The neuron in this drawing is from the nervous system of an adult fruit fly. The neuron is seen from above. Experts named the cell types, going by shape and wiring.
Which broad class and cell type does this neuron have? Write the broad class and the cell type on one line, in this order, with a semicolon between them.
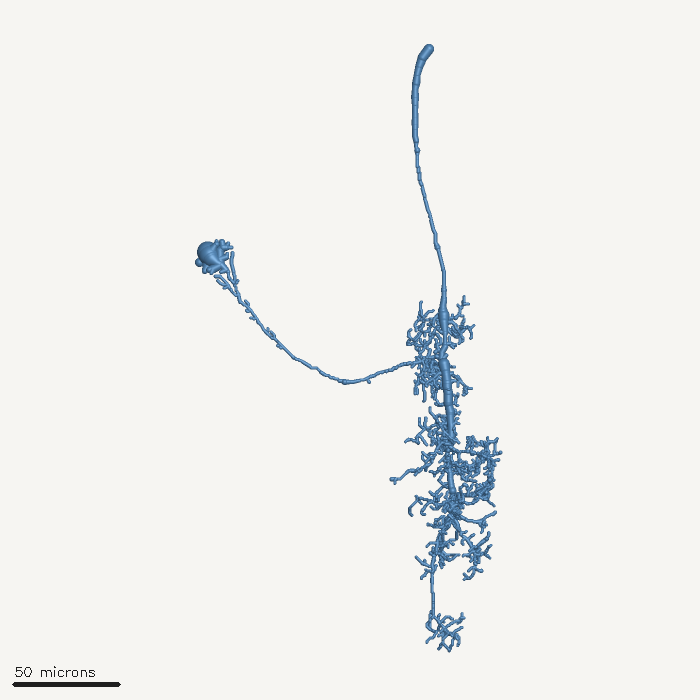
motor neuron of the nerve cord; ADNM1 MN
